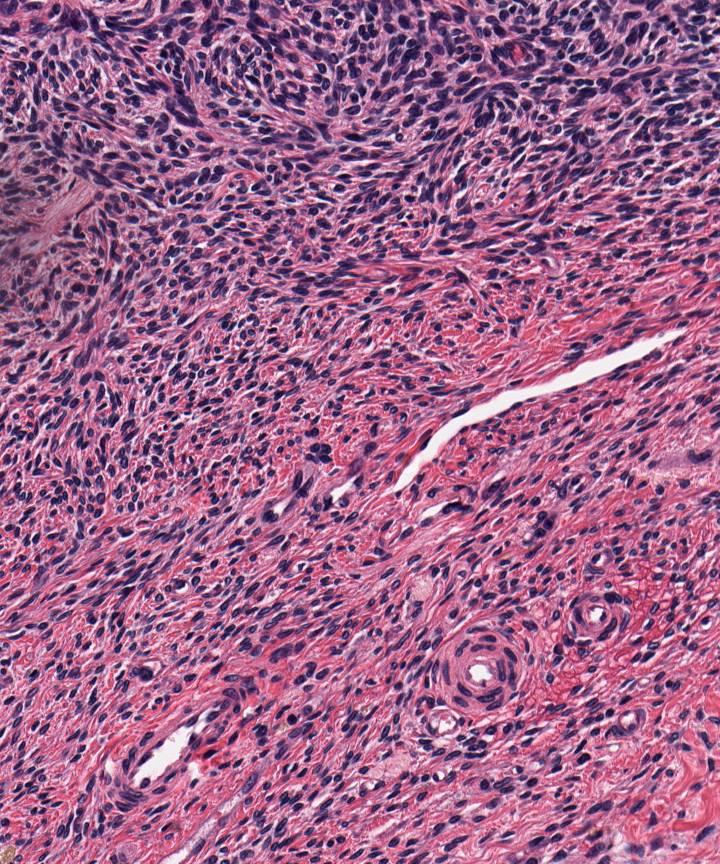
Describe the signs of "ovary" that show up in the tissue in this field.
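Checking the field against ovary, take the cells first: they are spindle to ovoid, with dark, elongated nuclei and scant cytoplasm. Next, the arrangement: the upper half is the more densely cellular, and there the spindle cells run in short fascicles that cross one another in different directions.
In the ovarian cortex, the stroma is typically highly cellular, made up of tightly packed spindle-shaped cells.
That goes with the upper half of this field as ovary. Last, the collagen: the lower half has more pink collagen between its cells, and wavy pink collagen fibres are most plentiful toward the lower right corner.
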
